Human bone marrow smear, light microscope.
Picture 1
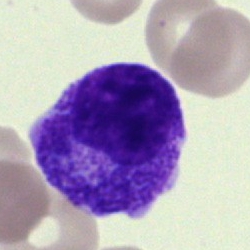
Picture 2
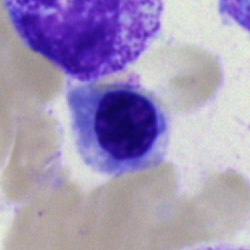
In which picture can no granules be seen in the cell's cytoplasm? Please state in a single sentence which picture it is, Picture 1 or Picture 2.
There are no visible granules in the cytoplasm of the cell in Picture 2.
